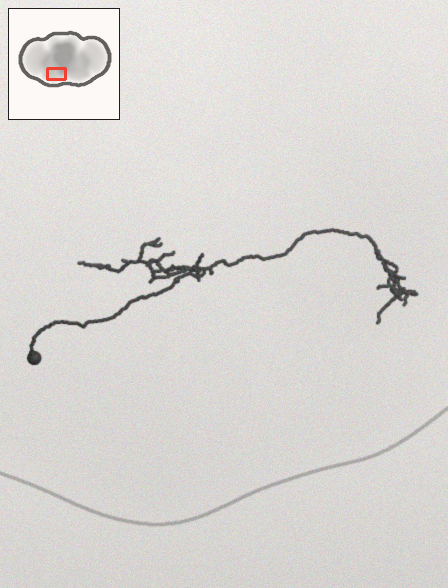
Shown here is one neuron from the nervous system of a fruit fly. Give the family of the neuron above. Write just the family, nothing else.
hemilineage CLp2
